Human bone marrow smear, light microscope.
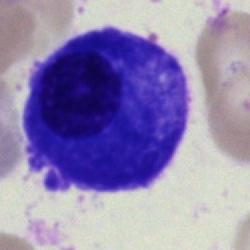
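Plasma cell at centre of stained bone marrow smear. Nucleus off-centre toward upper left; chromatin dark and dense. Cytoplasm deep blue. Small blebs project from lower left edge of the cell.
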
